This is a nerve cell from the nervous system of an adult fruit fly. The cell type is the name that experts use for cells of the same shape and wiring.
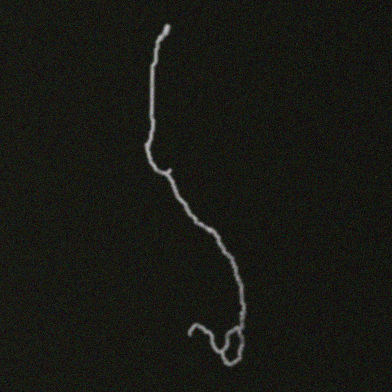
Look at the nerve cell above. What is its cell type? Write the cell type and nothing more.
SNta31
